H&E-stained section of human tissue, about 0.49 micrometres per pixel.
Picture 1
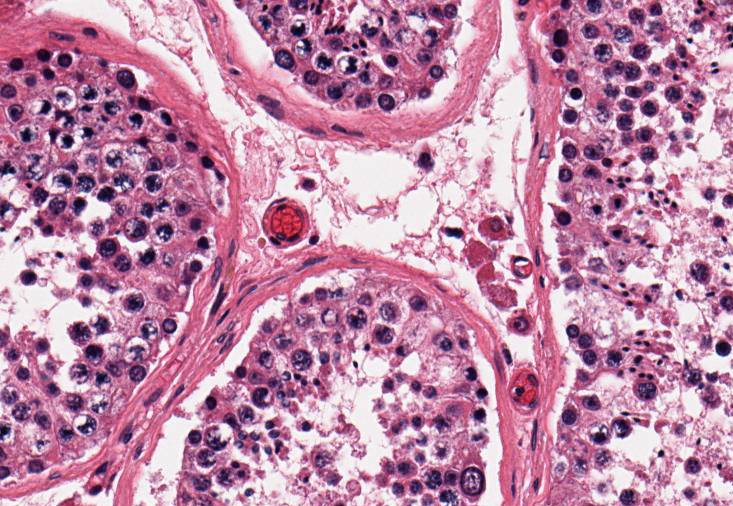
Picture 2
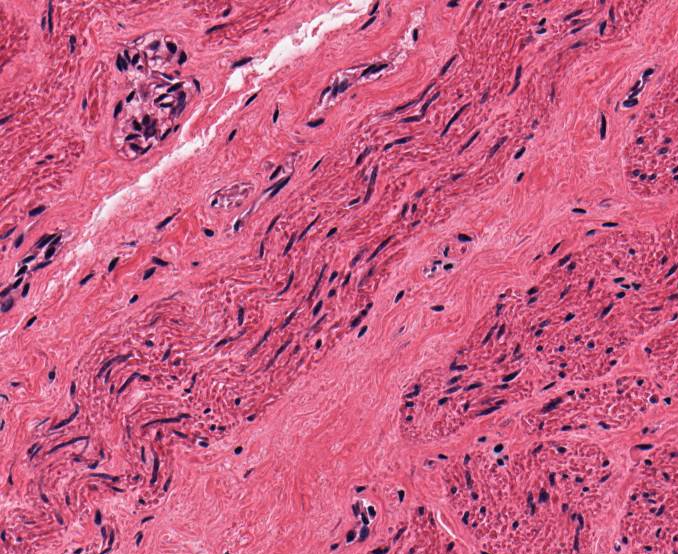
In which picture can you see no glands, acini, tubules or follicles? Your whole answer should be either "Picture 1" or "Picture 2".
Picture 2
